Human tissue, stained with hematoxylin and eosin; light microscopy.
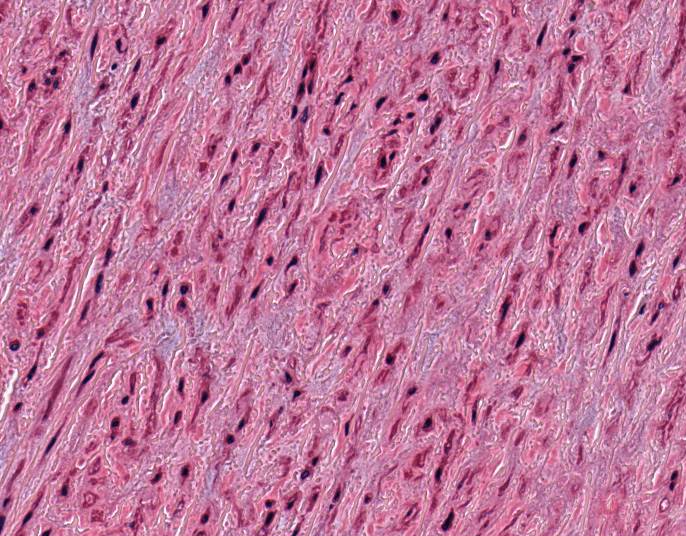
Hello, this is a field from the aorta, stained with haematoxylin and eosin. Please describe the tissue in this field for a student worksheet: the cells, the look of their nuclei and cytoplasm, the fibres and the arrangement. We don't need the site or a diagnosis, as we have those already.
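Parallel spindle cells fill the whole field, running diagonally from lower left to upper right. Their nuclei are elongated and dark-staining, lying along the long axis of the cells. The cytoplasm is pink and fibrillar. Between the cells, small scattered patches of pale blue-grey ground substance occur throughout the field.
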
